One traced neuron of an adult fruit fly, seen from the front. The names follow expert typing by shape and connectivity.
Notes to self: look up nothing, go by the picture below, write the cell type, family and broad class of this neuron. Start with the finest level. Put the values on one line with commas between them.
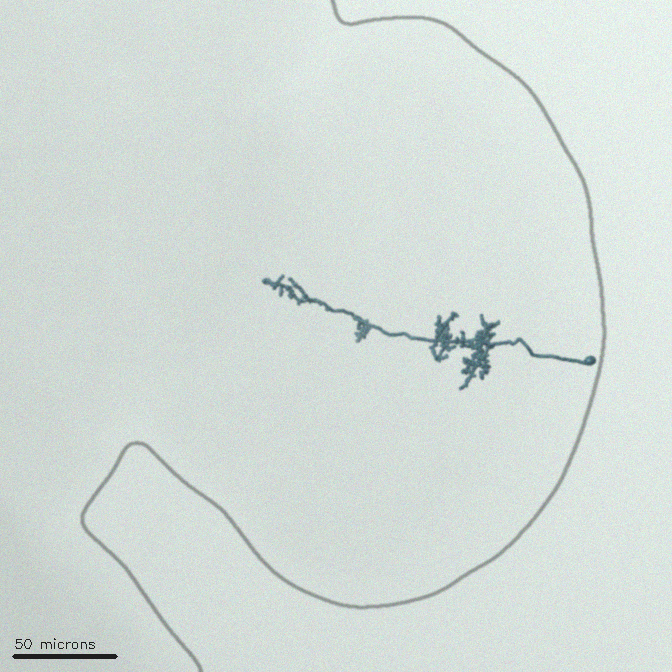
TmY13, TmY, optic-lobe intrinsic neuron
